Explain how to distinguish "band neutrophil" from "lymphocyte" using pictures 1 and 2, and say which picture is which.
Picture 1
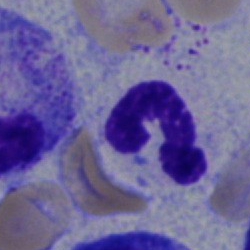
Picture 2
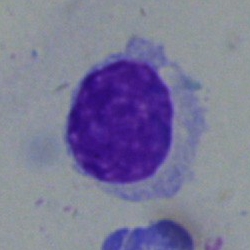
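Picture 2 shows a lymphocyte, whereas picture 1 shows a band neutrophil. The band neutrophil's nucleus is a curved band bent into a horseshoe, its open side facing downward.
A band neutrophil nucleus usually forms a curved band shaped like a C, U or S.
The lymphocyte's nucleus sits off-centre toward the left; neither cell shows a distinct nucleolus. Band neutrophil chromatin is dense and deep purple throughout; lymphocyte chromatin is dark purple and clumped, with small paler patches between the clumps.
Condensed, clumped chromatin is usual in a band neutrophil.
The cytoplasm is pale greyish-lilac in the band neutrophil but pale greyish-blue in the lymphocyte, where it shows no granules and forms a rim wider on the right than on the left.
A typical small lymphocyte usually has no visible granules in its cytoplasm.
The lymphocyte's outline is irregular, with a ragged cytoplasmic edge, and a red cell lies against the lower left of the band neutrophil.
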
